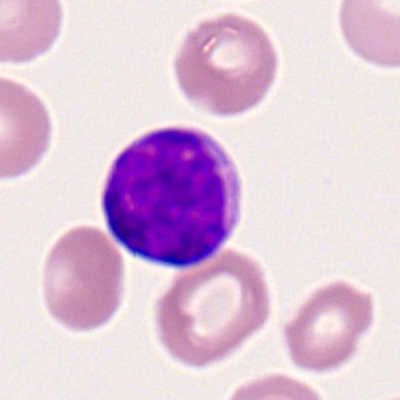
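Lymphocyte. Round, smooth outline. Chromatin dense, dark purple, coarsely clumped. Thin pale blue rim of cytoplasm, mainly along the right edge, with no visible granules.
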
